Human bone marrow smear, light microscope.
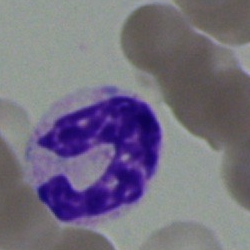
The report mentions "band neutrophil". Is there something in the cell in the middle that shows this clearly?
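First point: the nucleus of this band neutrophil is a curved band shaped like a C, with its opening facing left.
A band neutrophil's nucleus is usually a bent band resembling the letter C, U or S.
The C shape here fits that. Second point: the nucleus runs as one continuous band and is not split into separate lobes linked by thin threads.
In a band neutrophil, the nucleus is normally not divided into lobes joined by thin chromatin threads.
This too goes with the name. Third point: the chromatin is dark purple and coarsely clumped, with small pale gaps. Fourth point: the cytoplasm is pale pinkish-lilac and fills the hollow inside the nuclear curve.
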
